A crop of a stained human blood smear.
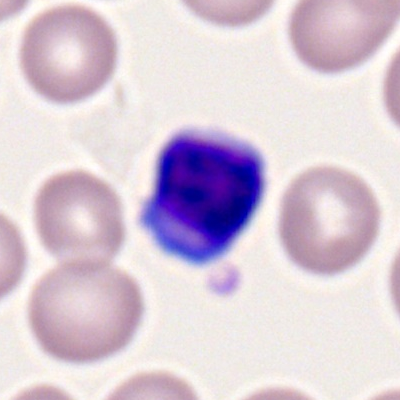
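Lymphocyte (central cell). Outline angular rather than round. Nucleus occupying most of the cell. Cytoplasm blue, with no granules seen.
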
